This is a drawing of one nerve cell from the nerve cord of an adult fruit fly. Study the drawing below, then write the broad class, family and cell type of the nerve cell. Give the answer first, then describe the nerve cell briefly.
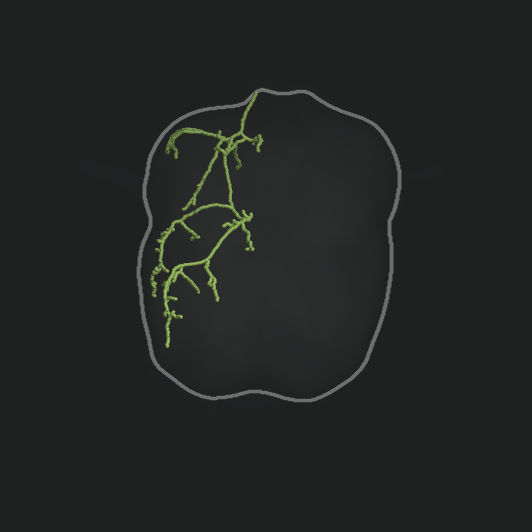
Its broad class is descending neuron. The family is hemilineage WEDd1. Its cell type is DNa02. The drawing shows no cell body. In this view it is taller than it is wide.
